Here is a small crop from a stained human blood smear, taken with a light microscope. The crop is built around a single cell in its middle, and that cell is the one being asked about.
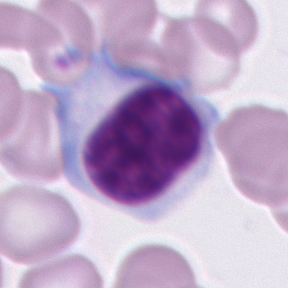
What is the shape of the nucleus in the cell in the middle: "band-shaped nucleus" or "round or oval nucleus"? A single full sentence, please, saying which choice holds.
Its nucleus forms a single compact round or oval shape.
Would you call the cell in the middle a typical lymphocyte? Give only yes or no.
yes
